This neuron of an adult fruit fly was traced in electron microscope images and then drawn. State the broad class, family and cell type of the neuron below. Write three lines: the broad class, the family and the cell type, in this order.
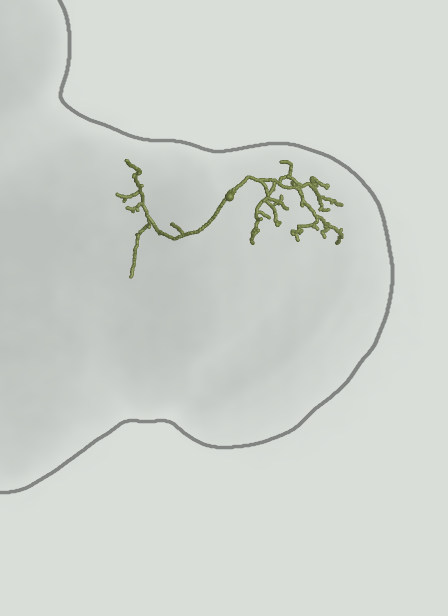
visual projection neuron
MeVP
MeVP14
